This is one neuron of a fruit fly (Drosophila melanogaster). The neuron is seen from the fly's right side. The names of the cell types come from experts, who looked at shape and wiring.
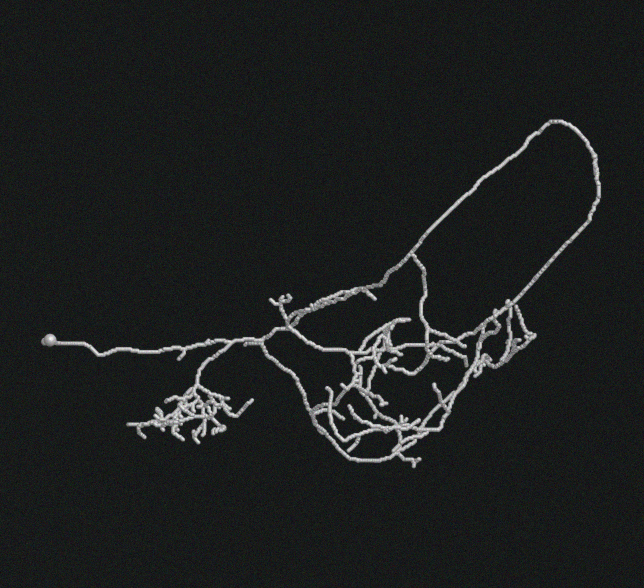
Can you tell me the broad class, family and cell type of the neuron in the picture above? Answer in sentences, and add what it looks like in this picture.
Its broad class is central-brain intrinsic neuron. The family is hemilineage VLPl&p1_posterior. It is of cell type LAL136_b. The cell body can be seen on the left of the picture. The picture shows dozens of branch ends.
